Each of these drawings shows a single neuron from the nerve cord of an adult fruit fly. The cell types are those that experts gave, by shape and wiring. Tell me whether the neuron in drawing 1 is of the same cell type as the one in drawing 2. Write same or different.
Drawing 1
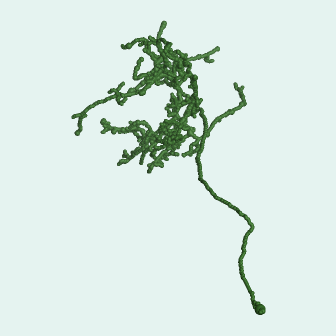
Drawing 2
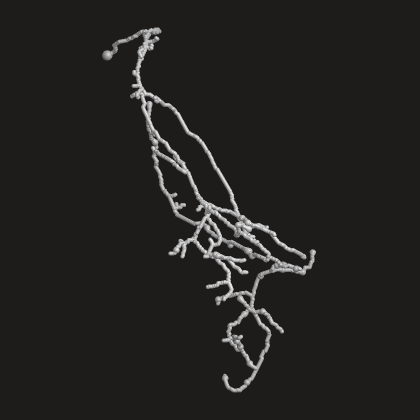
different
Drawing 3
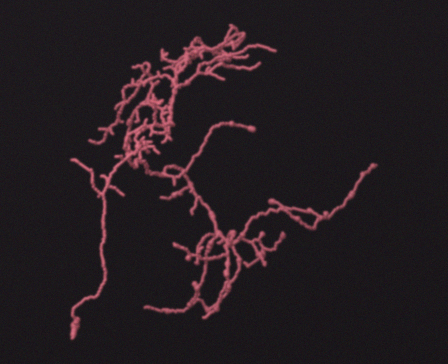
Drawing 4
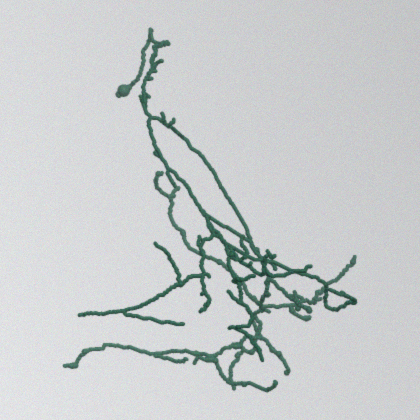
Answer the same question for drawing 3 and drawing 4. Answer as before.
same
